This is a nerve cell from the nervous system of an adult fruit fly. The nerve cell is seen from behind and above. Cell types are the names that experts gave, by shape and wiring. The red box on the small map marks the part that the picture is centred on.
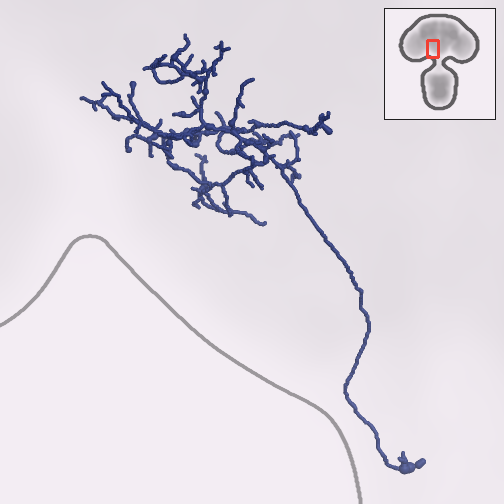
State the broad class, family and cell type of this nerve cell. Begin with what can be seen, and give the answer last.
Its cell body lies at the lower right of the picture. Dozens of branch ends can be seen. Its broad class is central-brain intrinsic neuron. Its family is hemilineage LB3. It is of cell type CB2792.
